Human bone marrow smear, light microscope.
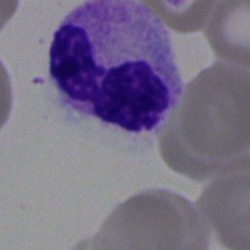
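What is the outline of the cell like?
Roughly round and smooth.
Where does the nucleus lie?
It curves along the left and lower side of the cell.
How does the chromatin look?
Dark purple and coarsely clumped, with no nucleoli visible in the nucleus.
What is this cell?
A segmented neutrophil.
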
